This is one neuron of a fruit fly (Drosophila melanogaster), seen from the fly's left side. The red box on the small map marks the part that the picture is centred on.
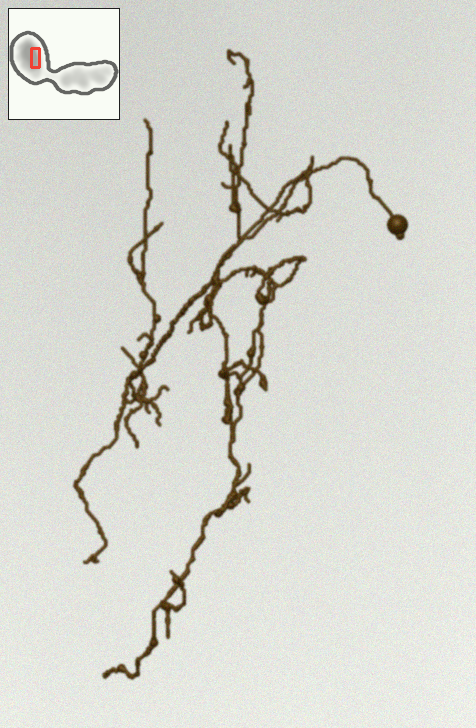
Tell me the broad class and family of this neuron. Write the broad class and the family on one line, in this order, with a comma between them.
central-brain intrinsic neuron, hemilineage DM4_ventral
